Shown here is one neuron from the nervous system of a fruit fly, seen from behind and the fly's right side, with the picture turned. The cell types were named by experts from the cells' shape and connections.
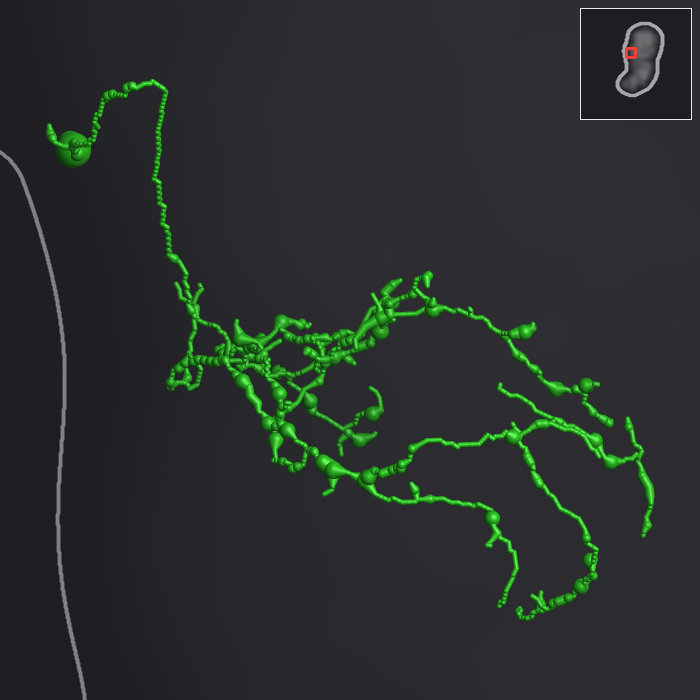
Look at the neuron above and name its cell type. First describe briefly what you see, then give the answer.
The picture shows dozens of branch ends. As drawn here it is about as wide as it is tall. It is a central-brain intrinsic neuron. The cell type is LHPD3a5.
